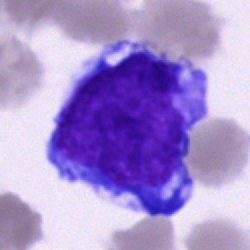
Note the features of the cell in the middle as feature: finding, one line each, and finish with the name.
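Nucleus: fills most of the cell
Rim: thin, of deep blue cytoplasm
Chromatin: dark purple, finely stippled throughout
Clear spots: a few small ones in the cytoplasm at the top and lower right edges
Name: blast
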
